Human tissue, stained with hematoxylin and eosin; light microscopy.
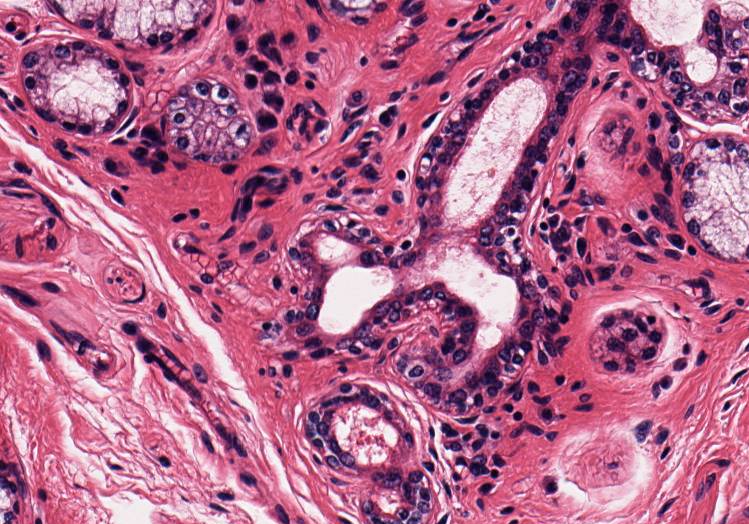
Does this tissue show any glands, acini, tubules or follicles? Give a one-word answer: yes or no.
Yes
